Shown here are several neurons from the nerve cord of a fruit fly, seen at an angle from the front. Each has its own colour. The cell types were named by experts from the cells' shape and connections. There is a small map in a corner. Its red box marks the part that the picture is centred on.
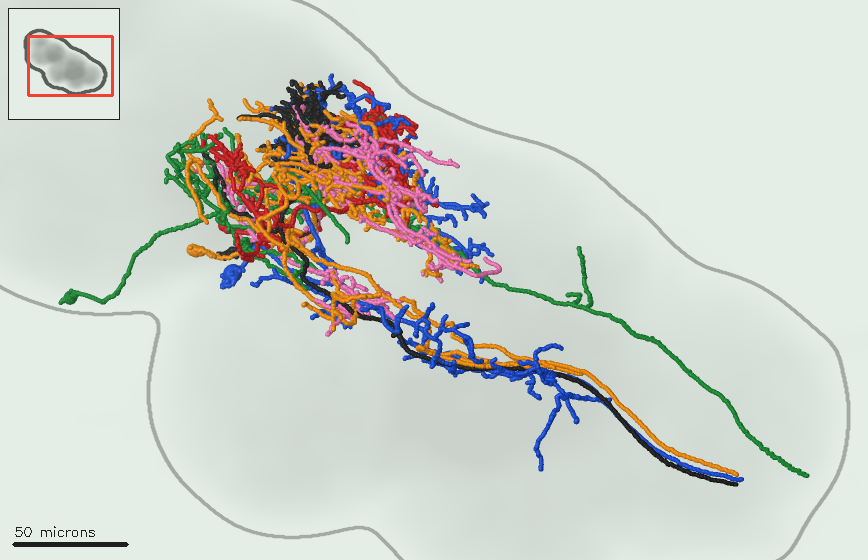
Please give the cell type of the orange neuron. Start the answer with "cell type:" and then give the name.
cell type: AN07B032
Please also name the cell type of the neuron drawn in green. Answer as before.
cell type: AN07B043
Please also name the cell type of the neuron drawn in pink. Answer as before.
cell type: IN07B032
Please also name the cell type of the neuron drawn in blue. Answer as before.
cell type: AN10B008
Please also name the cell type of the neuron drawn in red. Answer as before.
cell type: IN07B053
